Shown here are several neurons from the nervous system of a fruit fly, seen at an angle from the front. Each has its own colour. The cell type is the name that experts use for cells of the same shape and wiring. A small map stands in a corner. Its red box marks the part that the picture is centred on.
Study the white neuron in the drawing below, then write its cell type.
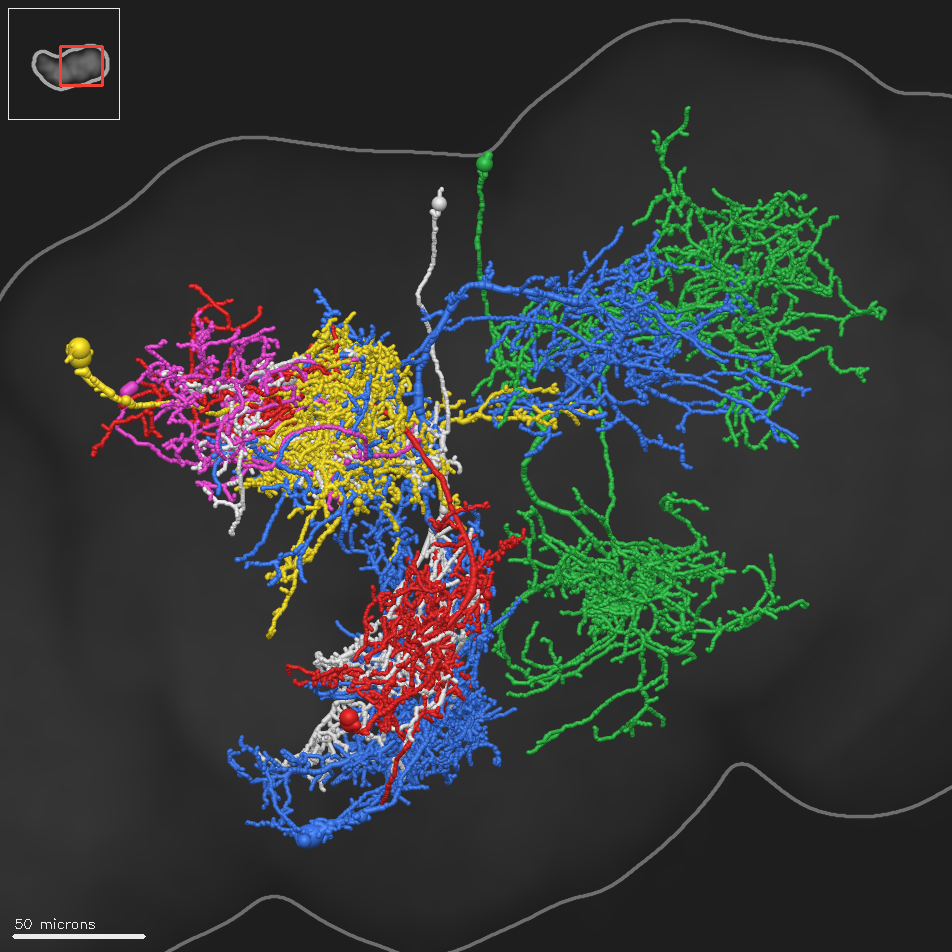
VES046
